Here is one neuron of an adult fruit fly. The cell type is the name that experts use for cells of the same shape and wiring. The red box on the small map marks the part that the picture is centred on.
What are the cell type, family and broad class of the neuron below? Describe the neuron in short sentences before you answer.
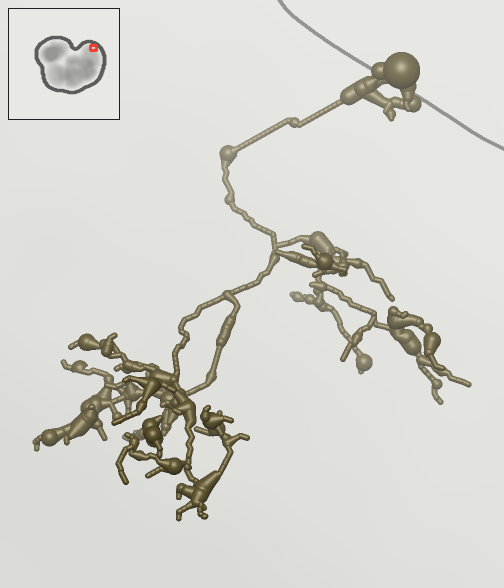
The cell body can be seen at the upper right of the picture. Dozens of branch ends can be seen. The cell type is Dm10. Its family is Dm. It is an optic-lobe intrinsic neuron.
